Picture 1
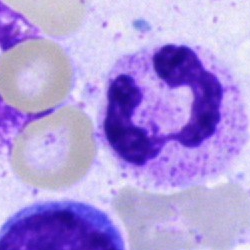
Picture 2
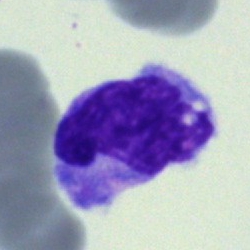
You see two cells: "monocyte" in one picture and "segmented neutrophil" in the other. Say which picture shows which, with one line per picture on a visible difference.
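Picture 1: segmented neutrophil. The cytoplasm is abundant and pale pink-lilac.
Picture 2: monocyte. The nucleus fills most of the cell and has an irregular, lumpy contour.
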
